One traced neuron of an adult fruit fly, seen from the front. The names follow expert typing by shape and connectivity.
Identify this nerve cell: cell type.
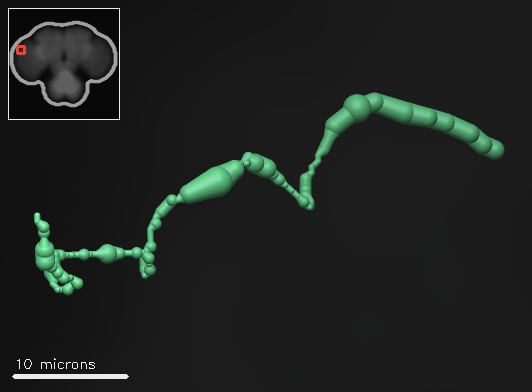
R8y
